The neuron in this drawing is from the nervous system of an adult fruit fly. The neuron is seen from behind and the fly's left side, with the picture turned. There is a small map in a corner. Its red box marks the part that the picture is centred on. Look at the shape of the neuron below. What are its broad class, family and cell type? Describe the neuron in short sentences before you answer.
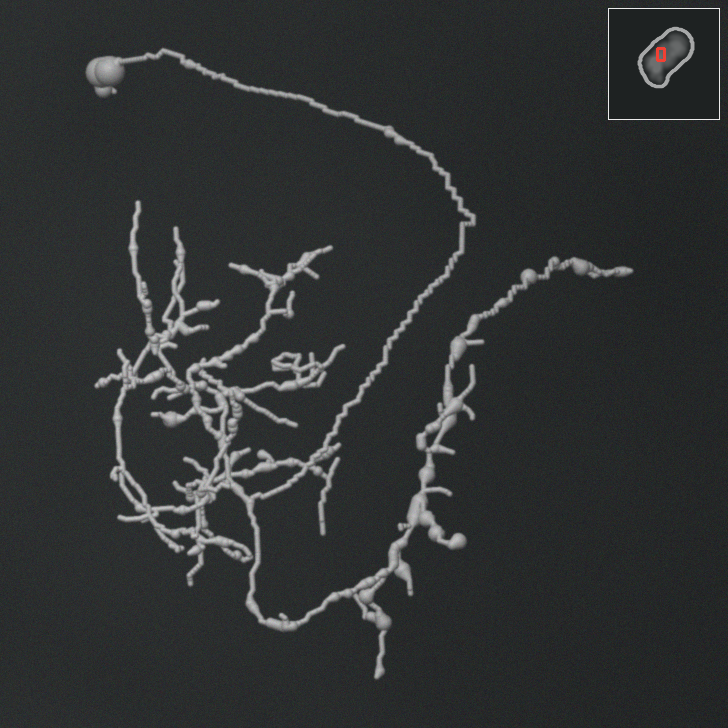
Dozens of branch ends can be seen. As drawn here it is about as wide as it is tall. It is a central-brain intrinsic neuron. Its family is hemilineage WEDa2. It is of cell type WED032.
